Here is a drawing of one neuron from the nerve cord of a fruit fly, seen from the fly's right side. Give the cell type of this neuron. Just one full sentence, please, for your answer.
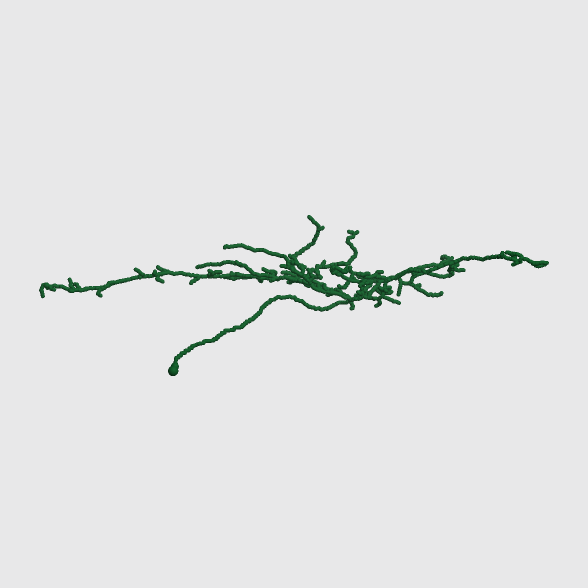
Cell type IN10B059 is what this neuron is.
